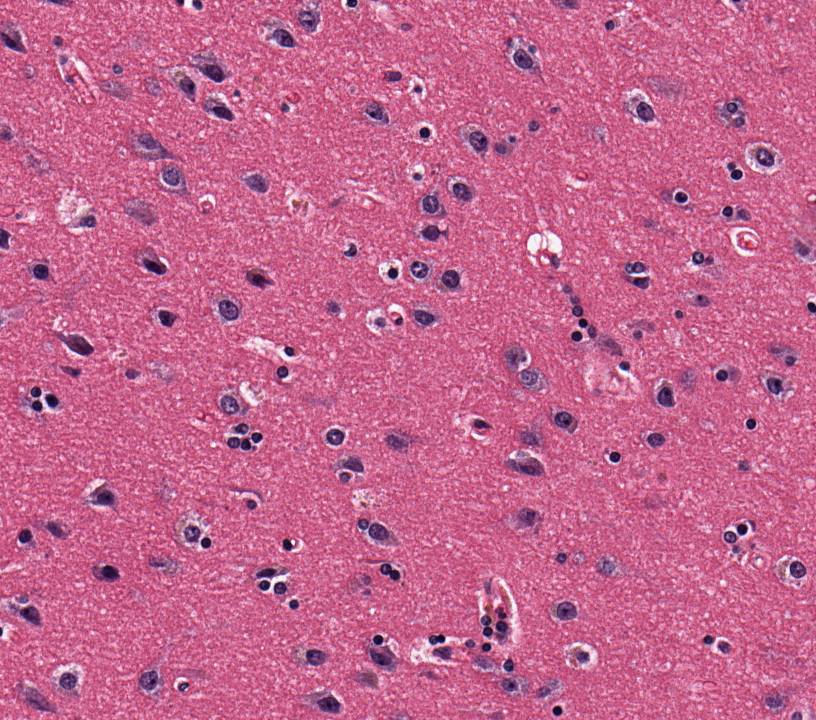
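Cerebral cortex: cells, singly or in small clusters, form no glands, tubules or layers, within pink, finely granular neuropil with tiny clear vacuoles. Neurons: angular purple bodies, round paler nuclei, some with a nucleolus. Small dark glial nuclei outnumber them, often grouped two to four.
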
